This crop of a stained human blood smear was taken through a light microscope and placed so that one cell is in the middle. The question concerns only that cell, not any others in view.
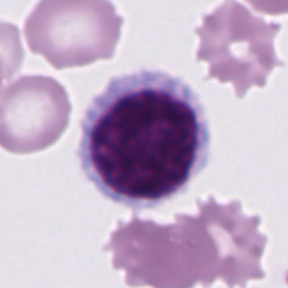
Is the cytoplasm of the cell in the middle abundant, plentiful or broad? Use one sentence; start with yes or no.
No, most of the cell is taken up by its nucleus.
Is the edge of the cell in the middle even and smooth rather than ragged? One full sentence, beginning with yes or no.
No, what this cell has is a rough outline, not a smooth one.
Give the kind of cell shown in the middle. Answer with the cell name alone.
hairy cell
